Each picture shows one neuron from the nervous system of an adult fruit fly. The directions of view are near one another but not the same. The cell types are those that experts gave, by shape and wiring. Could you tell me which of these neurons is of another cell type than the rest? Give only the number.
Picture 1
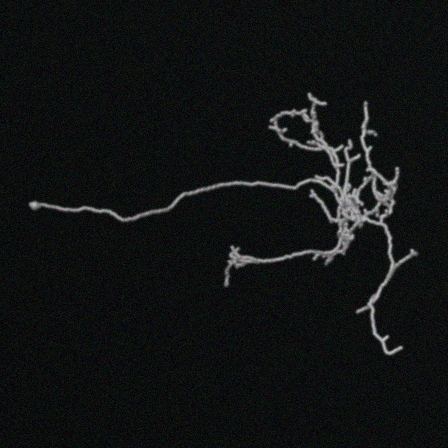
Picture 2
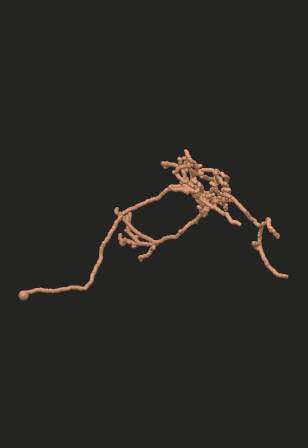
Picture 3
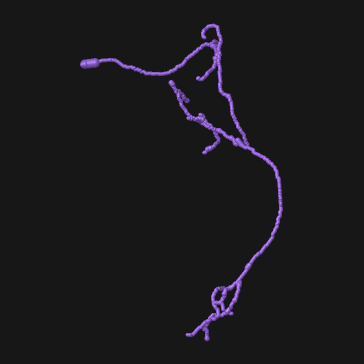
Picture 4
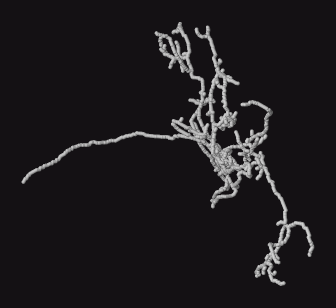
3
